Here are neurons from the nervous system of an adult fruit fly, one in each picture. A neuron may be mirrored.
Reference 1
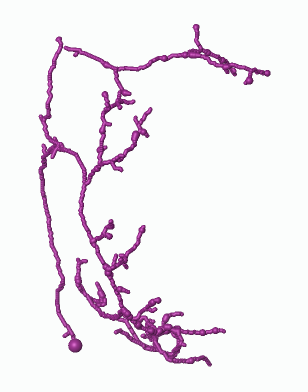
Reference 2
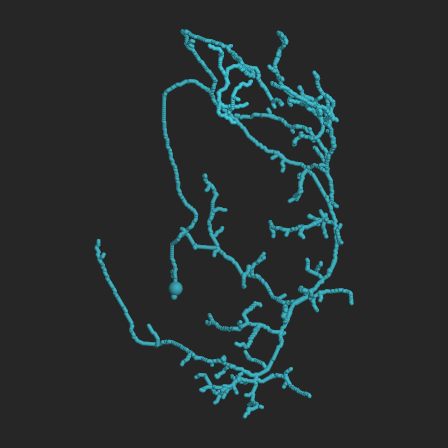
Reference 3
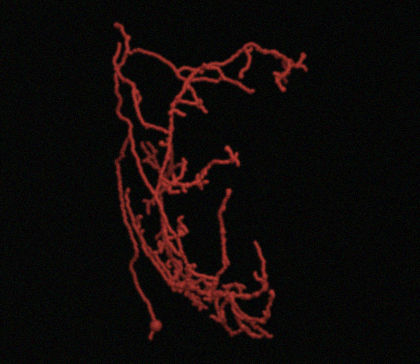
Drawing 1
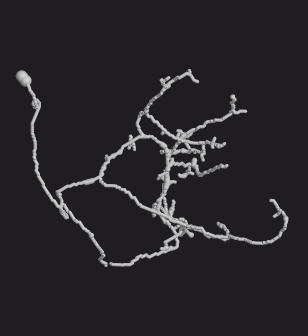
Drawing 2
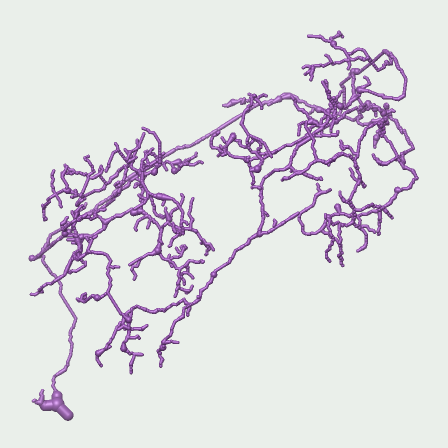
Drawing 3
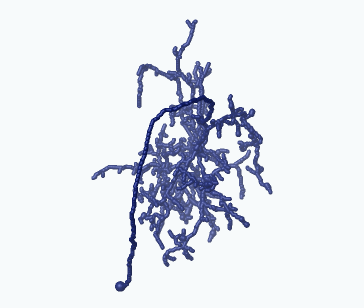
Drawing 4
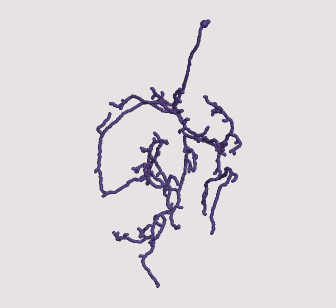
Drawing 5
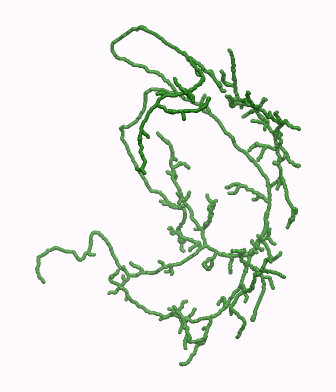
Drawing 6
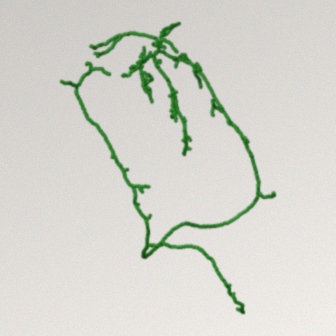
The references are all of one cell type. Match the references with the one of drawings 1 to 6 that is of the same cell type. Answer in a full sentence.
Drawing 5 is of the same cell type.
